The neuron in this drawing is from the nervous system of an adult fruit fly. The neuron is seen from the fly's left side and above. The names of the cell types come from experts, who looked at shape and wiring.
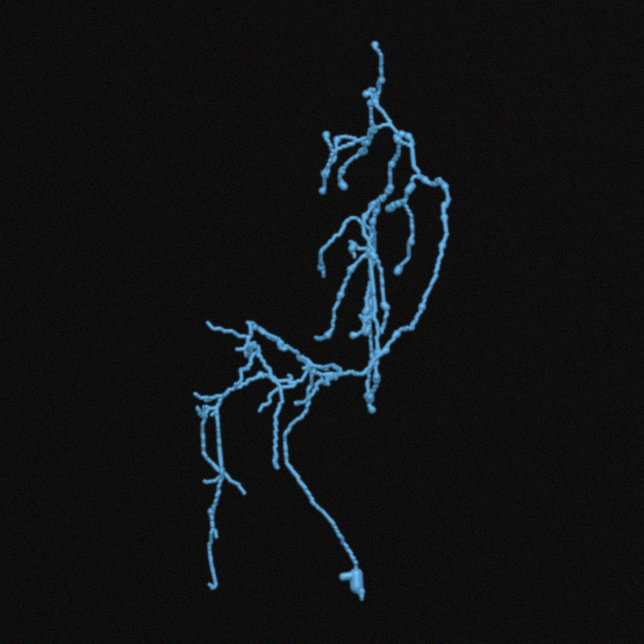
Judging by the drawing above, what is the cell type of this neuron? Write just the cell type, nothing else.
LPT111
